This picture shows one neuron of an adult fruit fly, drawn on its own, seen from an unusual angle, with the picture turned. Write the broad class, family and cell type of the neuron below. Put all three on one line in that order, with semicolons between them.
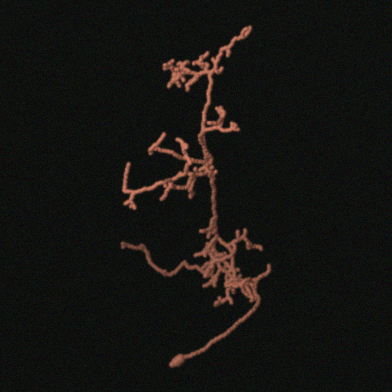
nerve-cord intrinsic neuron; hemilineage 19A; IN19A069_c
